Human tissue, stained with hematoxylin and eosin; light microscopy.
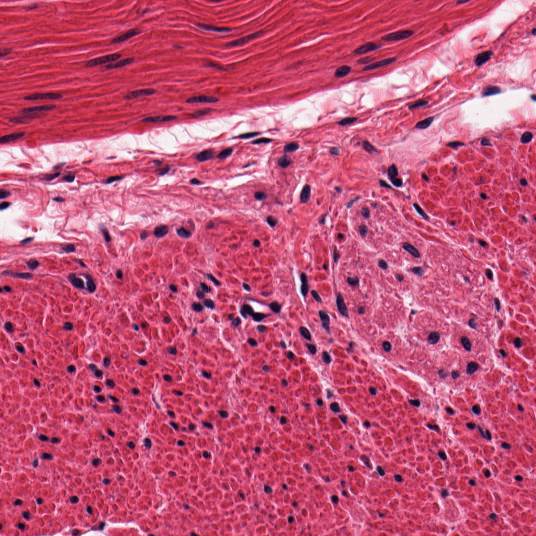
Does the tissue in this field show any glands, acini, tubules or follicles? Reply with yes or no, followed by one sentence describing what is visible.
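No. No epithelium or glands are present anywhere in the field.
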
